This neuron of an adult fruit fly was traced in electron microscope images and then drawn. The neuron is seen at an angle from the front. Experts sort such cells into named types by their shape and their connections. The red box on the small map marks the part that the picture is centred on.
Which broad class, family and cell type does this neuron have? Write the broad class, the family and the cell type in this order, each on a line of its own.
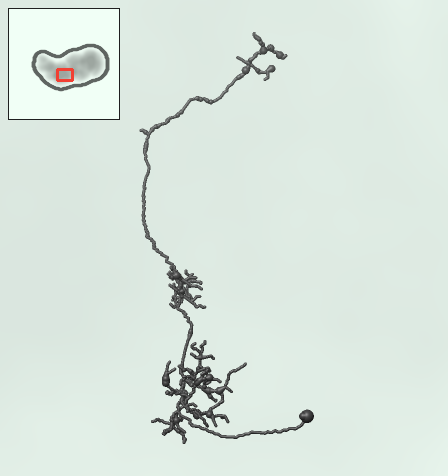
optic-lobe intrinsic neuron
Tm
Tm6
